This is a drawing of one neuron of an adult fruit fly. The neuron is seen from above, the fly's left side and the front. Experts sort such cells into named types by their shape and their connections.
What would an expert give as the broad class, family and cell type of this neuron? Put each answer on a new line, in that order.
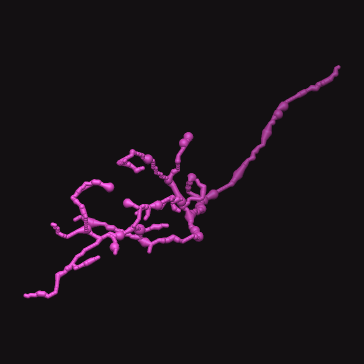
sensory neuron entering the nerve cord
class mechanosensory tactile
SNta37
